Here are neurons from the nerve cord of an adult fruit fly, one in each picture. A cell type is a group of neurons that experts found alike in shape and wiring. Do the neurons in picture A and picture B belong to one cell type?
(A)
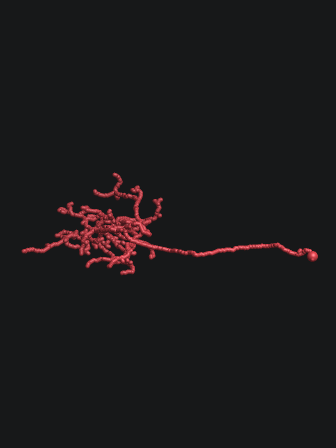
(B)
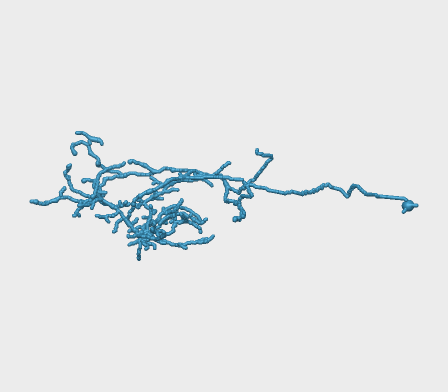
yes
